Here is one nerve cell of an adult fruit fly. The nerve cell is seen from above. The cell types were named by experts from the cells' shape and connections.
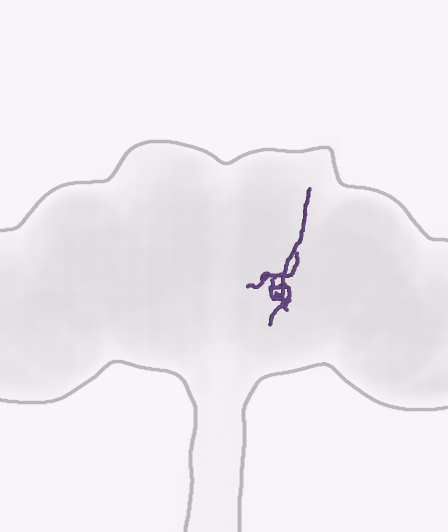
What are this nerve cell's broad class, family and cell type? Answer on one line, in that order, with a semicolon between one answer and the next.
sensory neuron entering the brain; class mechanosensory; JO-EV3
